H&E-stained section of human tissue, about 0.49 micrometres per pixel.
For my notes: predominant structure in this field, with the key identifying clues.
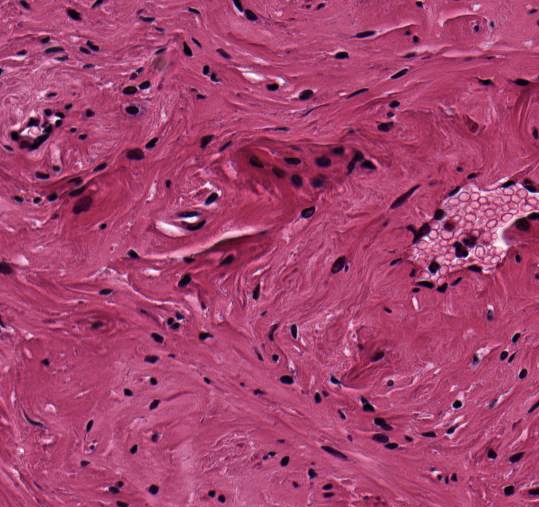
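That's dense connective tissue. Pink collagen fills the field in interlacing, swirling bundles of wavy fibres running every which way, not in one parallel sheet.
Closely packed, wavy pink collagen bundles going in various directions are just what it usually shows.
The cells have hardly any cytoplasm, their nuclei almost bare, and there's no epithelium anywhere.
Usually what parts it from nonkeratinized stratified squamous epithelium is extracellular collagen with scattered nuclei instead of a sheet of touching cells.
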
